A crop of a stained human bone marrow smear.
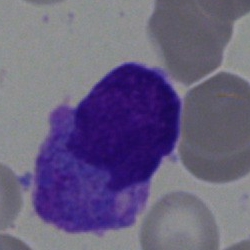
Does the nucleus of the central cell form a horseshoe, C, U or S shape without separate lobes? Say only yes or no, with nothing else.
No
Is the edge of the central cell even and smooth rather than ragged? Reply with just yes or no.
No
